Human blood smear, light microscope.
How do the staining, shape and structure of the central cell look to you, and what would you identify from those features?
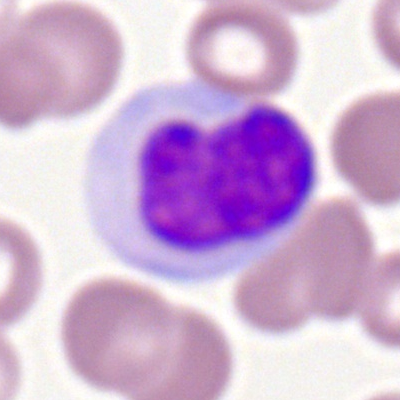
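First thing I notice is a notch in the upper edge of the nucleus, giving it a bean-like shape. It sits off-centre, towards the right side of the cell. The chromatin is dark purple and clumped, with paler patches between the clumps. The band of cytoplasm is widest on the left of the nucleus. The cell is a monocyte.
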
